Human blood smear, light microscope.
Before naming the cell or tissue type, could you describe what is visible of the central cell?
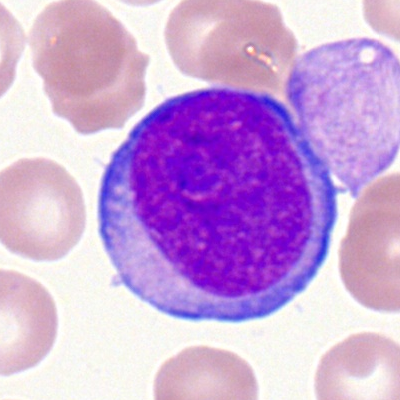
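Displaced toward the upper right, the nucleus sits off-centre. The cytoplasm stains blue, is darkest at its outer rim, and is widest on the lower-left side of the cell. Against the nucleus on that lower-left side lies a paler zone of cytoplasm. This is a myeloblast.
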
